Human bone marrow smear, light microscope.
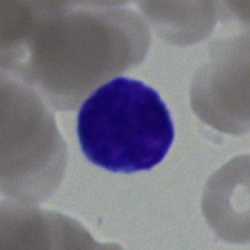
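Lymphocyte, the central cell of a stained bone marrow smear. Dark purple stain fills almost the entire cell, and no clear rim of cytoplasm can be made out. The chromatin is dense and dark, with faint mottling. Neither granules nor vacuoles are visible anywhere in the cell.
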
